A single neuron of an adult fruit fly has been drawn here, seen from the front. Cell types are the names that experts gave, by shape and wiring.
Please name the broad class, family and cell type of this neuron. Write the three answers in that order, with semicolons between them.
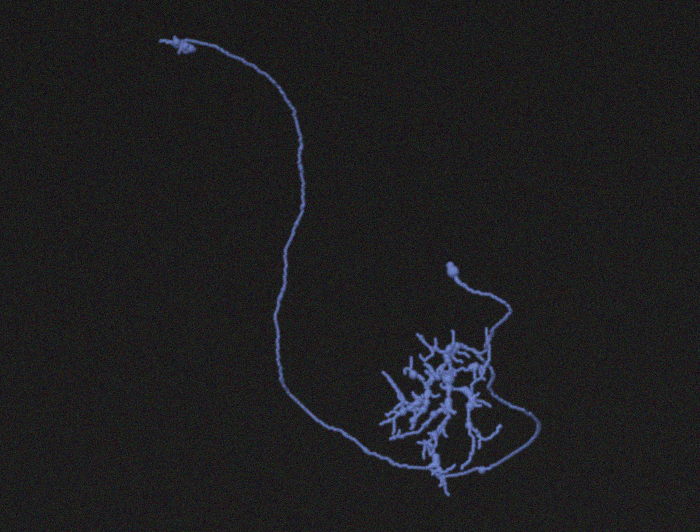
visual projection neuron; MeTu; MeTu1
